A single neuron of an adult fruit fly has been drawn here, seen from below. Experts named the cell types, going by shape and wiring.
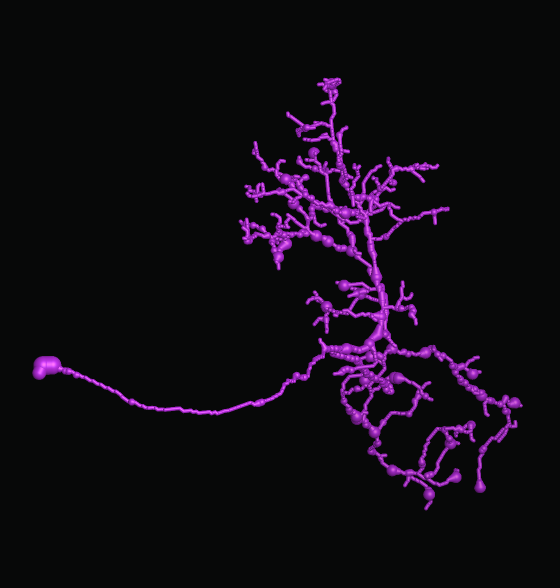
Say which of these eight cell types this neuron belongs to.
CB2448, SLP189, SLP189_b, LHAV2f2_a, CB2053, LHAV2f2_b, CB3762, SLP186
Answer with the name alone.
CB2053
